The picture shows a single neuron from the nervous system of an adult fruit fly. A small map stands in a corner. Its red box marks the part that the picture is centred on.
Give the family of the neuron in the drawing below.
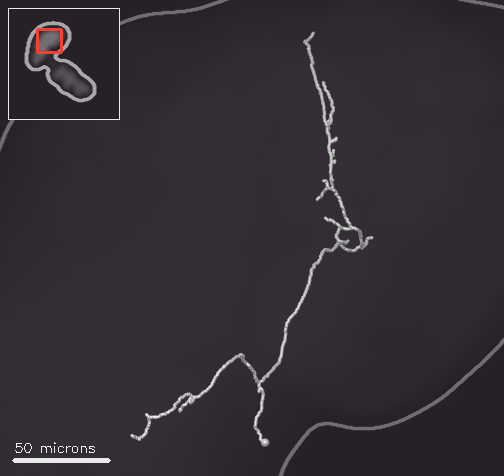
hemilineage DM6_posterior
